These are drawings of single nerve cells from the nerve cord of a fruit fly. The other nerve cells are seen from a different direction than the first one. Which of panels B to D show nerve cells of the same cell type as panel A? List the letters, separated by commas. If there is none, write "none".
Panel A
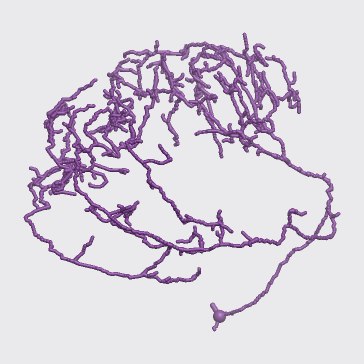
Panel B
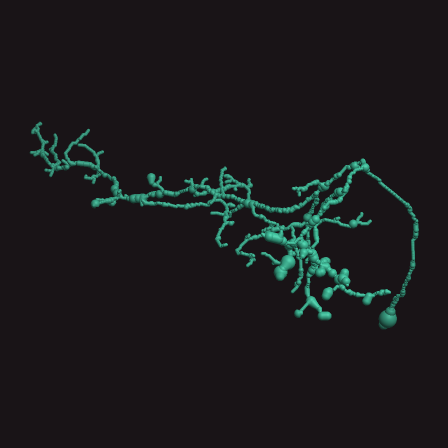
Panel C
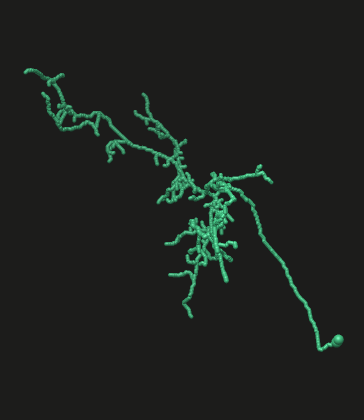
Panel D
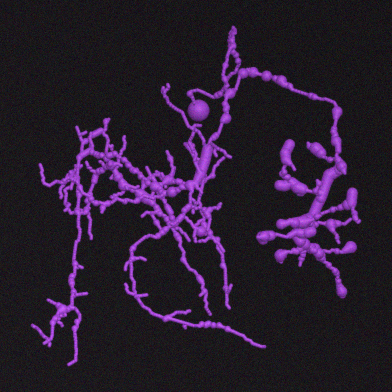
none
